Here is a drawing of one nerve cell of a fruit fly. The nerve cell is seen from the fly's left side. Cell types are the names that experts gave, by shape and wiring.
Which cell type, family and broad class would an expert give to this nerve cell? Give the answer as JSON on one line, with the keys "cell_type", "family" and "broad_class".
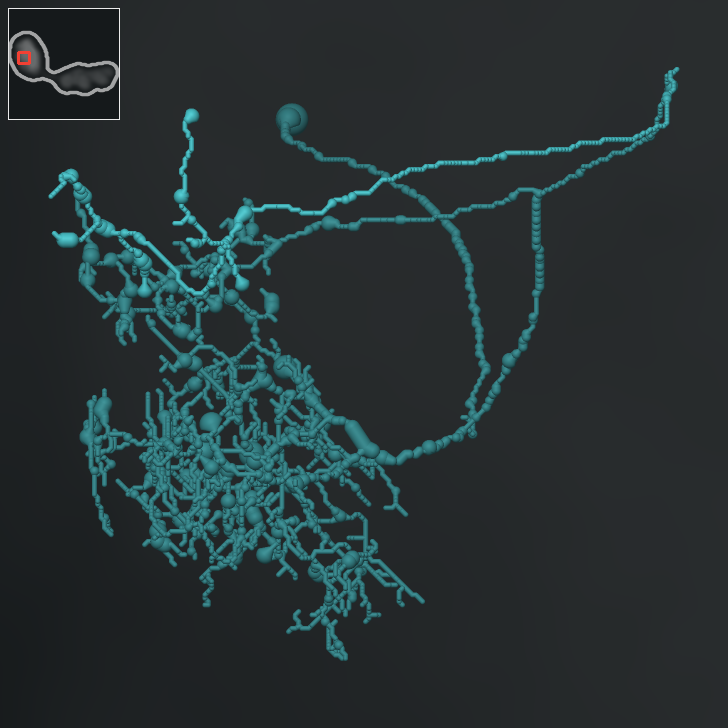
{"cell_type": "AVLP261_a", "family": "hemilineage VLPl&d1_lateral", "broad_class": "central-brain intrinsic neuron"}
